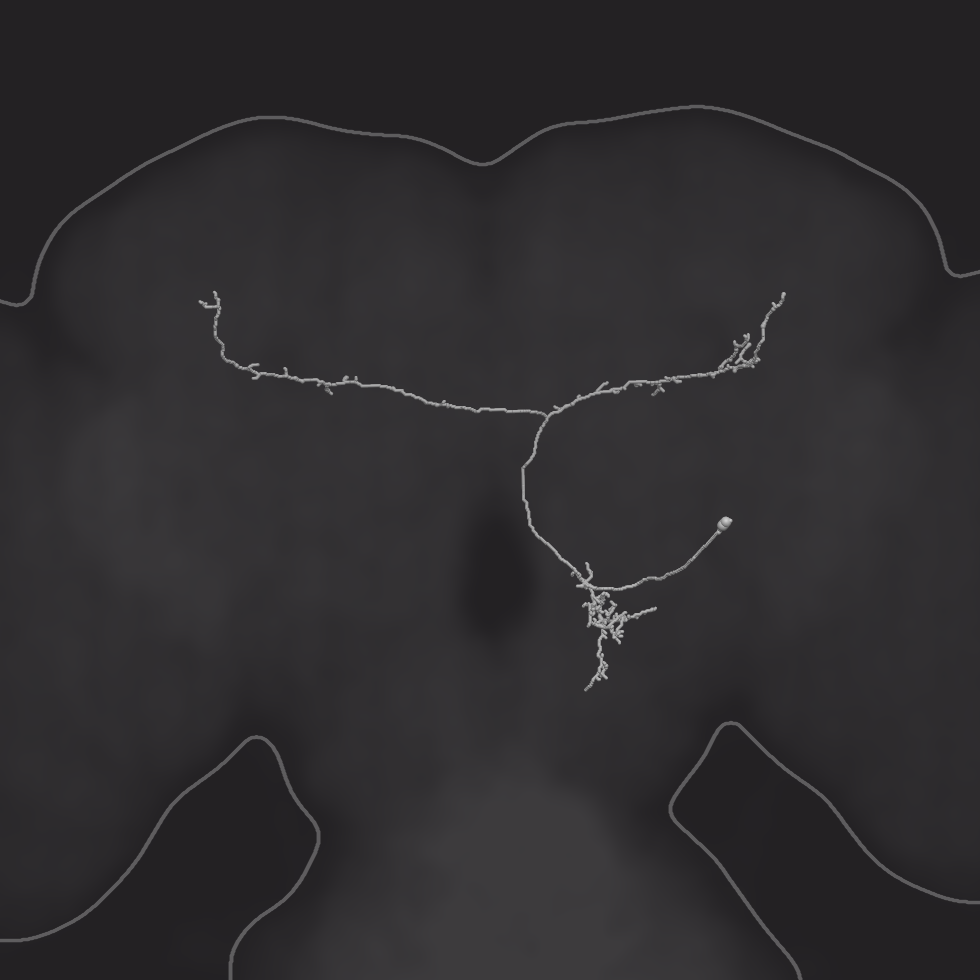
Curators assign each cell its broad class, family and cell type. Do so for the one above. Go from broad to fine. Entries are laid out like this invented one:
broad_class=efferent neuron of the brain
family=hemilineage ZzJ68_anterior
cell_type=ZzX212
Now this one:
broad_class=central-brain intrinsic neuron
family=hemilineage VESa2
cell_type=CB1891b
